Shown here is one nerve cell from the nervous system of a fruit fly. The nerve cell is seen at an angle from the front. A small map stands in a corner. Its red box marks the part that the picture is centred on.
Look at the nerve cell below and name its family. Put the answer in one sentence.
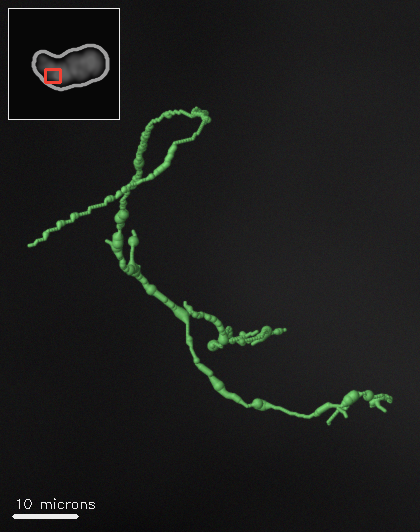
The family is class mechanosensory tactile.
